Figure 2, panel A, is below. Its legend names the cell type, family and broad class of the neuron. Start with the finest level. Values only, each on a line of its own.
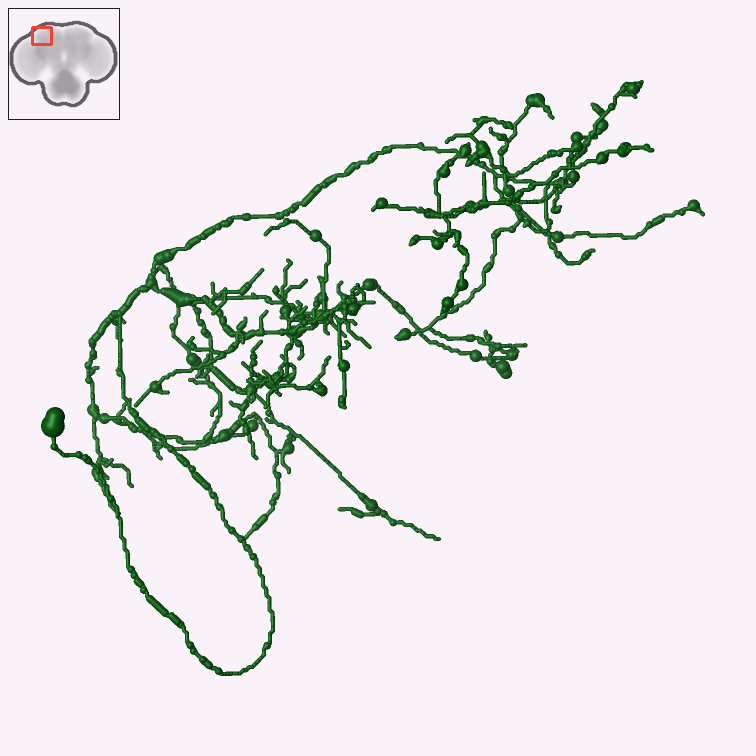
LHAV5a8
hemilineage VPNl&d1_dorsal
central-brain intrinsic neuron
